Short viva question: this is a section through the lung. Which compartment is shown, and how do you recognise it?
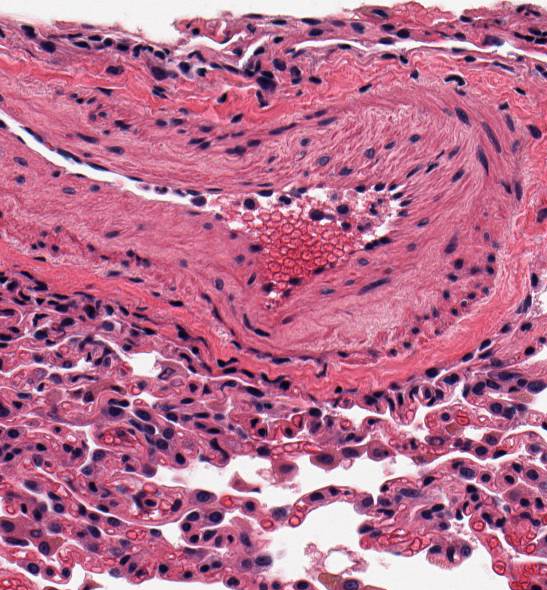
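A muscular artery or vein runs across the upper two-thirds of the field as a single thick-walled vessel. Its small central lumen is packed with red blood cells, and its wall of pink fibrous and muscular layers has elongated nuclei curving concentrically around the lumen.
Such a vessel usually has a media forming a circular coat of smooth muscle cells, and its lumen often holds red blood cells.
Thin septa around clear, white open spaces fill the lower third, with no pink fluid in them.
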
